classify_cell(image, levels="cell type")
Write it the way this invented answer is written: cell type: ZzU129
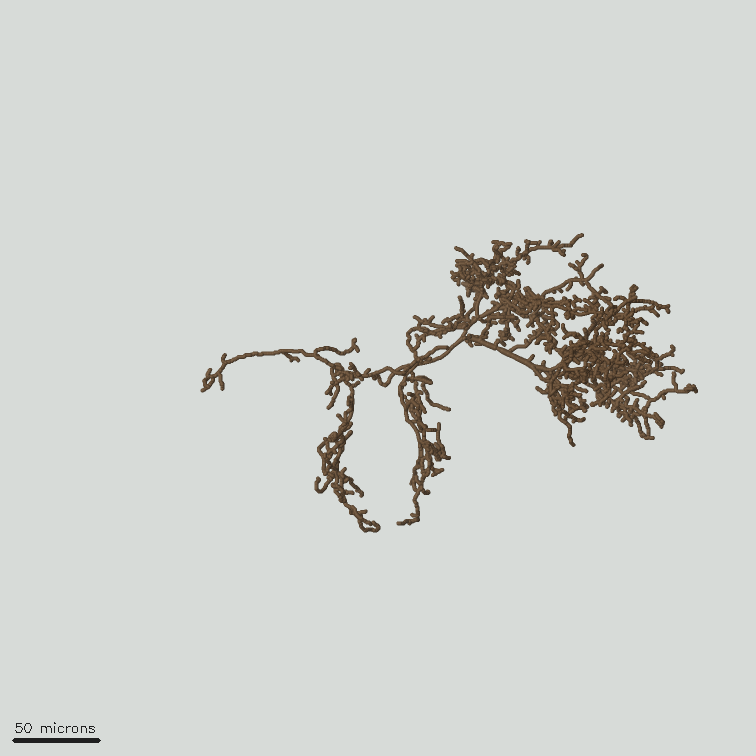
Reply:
cell type: CL319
